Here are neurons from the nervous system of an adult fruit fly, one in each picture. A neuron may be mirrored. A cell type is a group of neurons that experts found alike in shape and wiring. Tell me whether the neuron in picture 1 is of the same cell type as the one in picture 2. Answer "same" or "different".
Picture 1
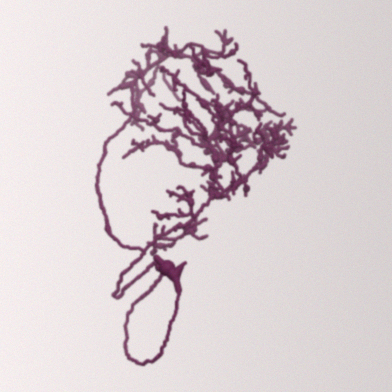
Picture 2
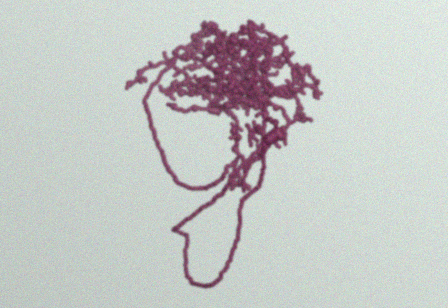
same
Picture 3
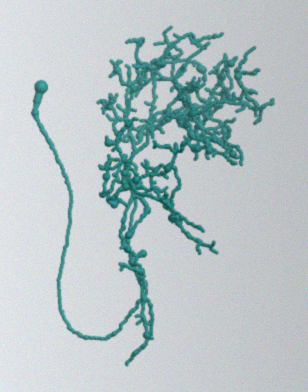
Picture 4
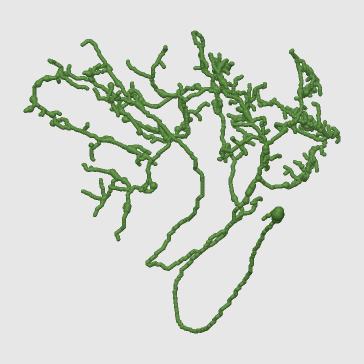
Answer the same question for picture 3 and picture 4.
different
